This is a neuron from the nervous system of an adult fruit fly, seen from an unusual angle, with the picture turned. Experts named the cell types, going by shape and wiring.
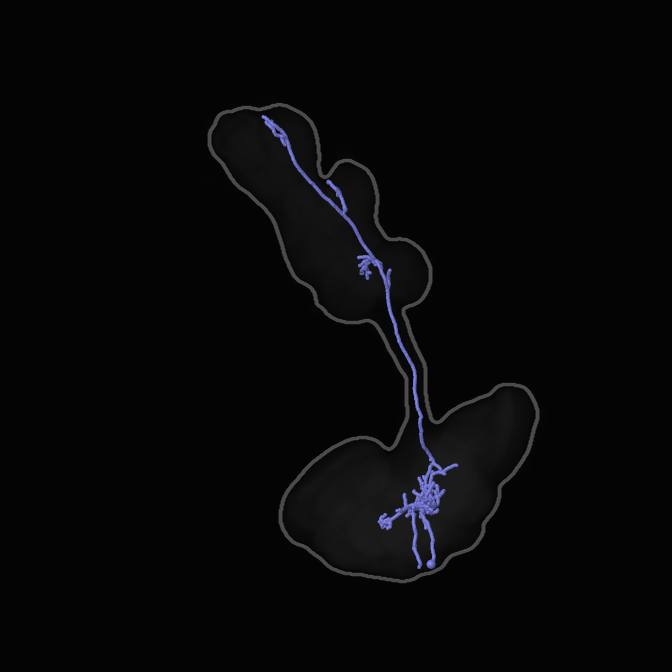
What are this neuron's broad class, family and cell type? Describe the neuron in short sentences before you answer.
As drawn here it is taller than it is wide. This is a descending neuron. The family is DNde. The cell type is DNde007.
